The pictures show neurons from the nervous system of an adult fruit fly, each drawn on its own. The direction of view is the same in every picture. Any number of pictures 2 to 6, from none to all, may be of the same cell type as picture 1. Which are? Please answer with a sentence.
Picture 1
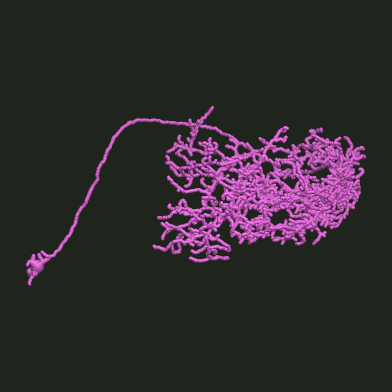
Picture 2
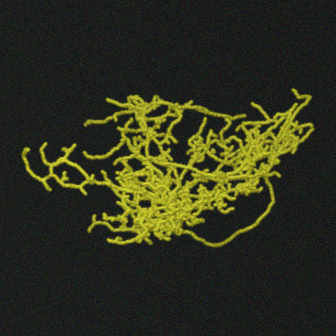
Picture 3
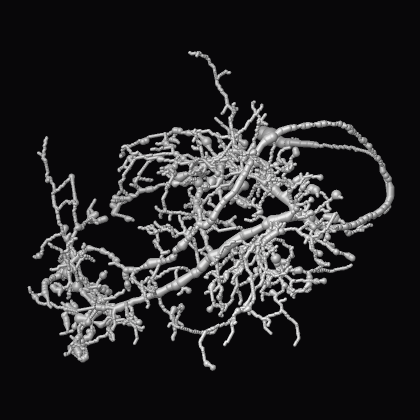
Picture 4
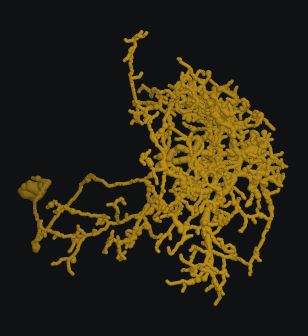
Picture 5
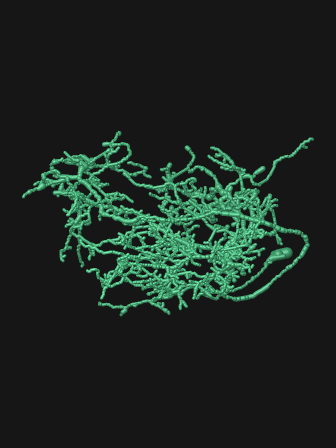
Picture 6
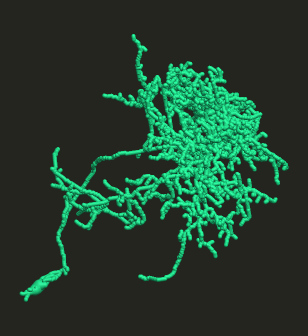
Picture 4 and picture 6 are of the same cell type.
